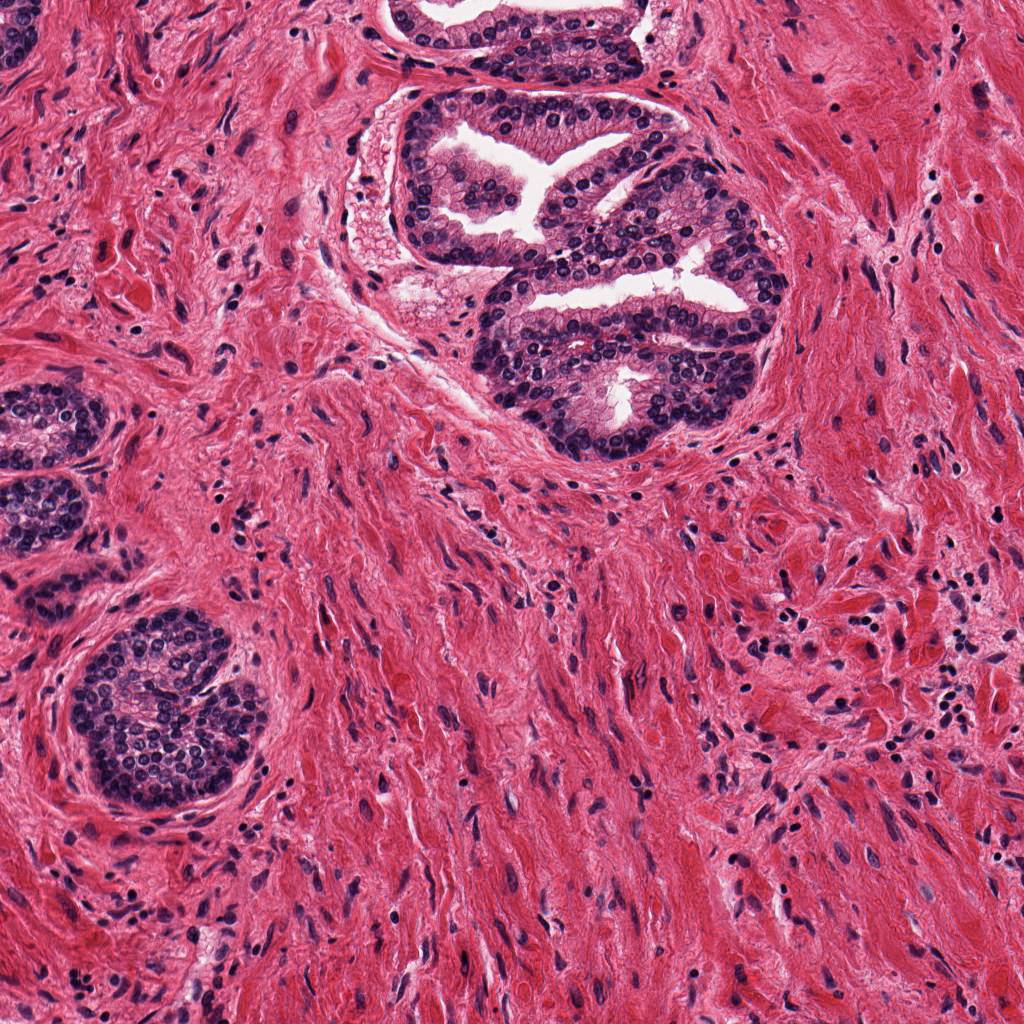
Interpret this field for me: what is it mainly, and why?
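Fibromuscular stroma makes up most of this field, with just a few glands scattered through it. Notice that the stroma is bright pink and built of spindle cells with elongated nuclei, running in bundles that change direction.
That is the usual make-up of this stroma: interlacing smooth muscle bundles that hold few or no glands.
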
